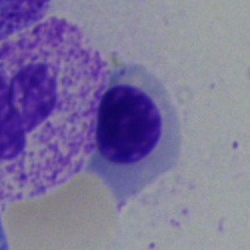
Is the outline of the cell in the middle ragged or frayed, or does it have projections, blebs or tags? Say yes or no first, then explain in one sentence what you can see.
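Yes. The cell outline is irregular and tapers to a point at the bottom.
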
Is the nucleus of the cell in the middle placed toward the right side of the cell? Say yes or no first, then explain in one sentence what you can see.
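No. The nucleus lies off-centre, toward the left side of the cell.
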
